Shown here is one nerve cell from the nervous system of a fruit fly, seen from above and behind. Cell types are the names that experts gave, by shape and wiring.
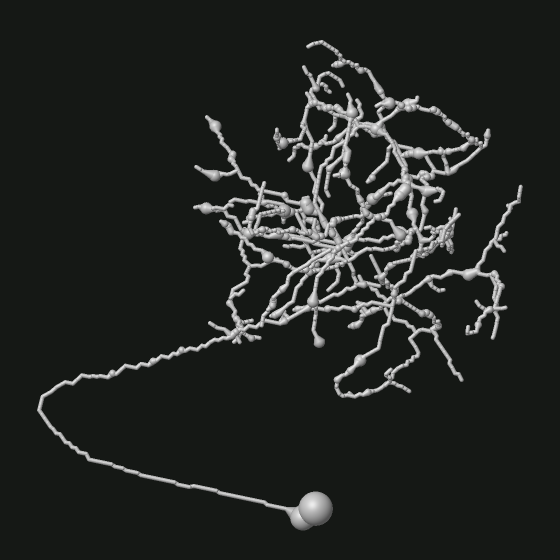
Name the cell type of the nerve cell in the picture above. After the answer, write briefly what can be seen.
It is of cell type CB1219. This is a central-brain intrinsic neuron. Its cell body lies at the bottom of the picture. The picture shows dozens of branch ends.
